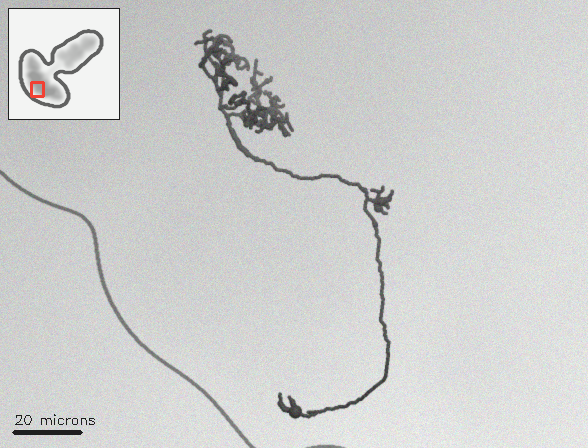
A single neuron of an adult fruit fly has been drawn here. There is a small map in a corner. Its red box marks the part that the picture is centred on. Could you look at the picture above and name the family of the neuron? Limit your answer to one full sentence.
The neuron is sorted into family hemilineage EBa1.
